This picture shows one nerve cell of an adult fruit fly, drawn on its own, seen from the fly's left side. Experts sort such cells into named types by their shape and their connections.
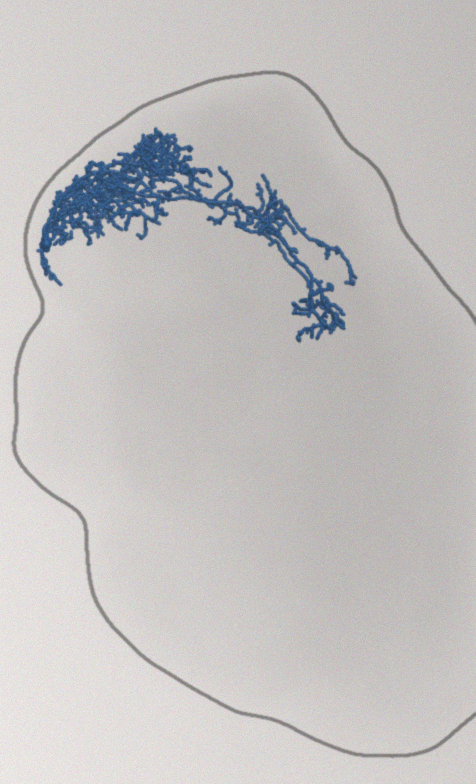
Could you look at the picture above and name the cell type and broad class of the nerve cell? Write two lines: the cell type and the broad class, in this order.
SMP077
central-brain intrinsic neuron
